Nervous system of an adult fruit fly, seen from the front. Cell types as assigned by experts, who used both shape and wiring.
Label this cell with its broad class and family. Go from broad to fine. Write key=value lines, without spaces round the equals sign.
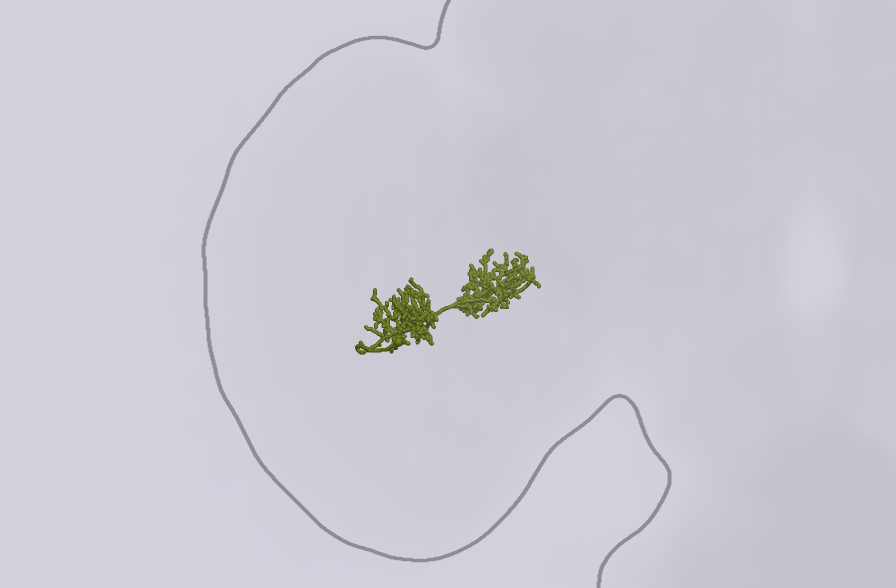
broad_class=optic-lobe intrinsic neuron
family=TmY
